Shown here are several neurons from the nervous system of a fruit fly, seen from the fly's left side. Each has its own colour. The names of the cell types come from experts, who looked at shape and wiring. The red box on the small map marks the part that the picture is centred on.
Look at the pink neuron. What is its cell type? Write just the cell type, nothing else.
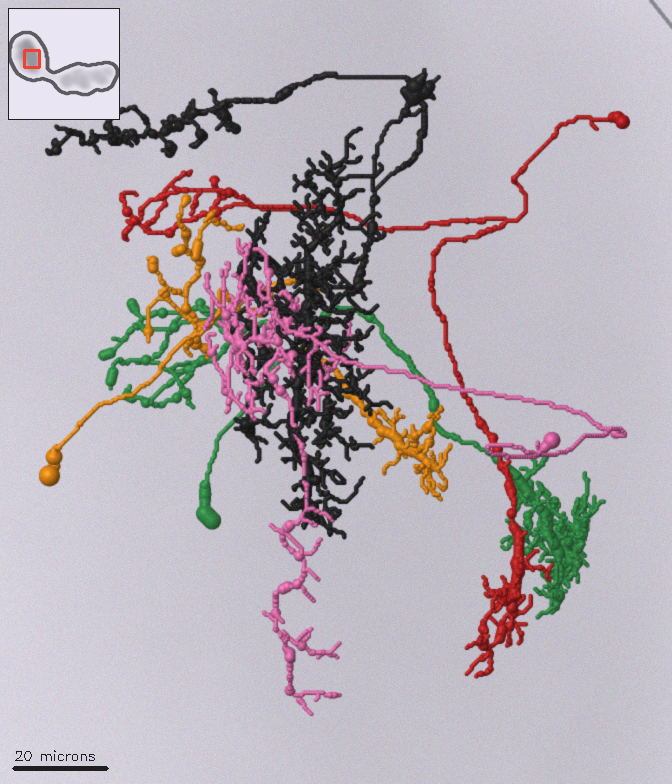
Tm24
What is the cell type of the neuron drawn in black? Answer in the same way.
LC11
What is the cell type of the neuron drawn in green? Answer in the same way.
LC17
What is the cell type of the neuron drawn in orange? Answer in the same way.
LC12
